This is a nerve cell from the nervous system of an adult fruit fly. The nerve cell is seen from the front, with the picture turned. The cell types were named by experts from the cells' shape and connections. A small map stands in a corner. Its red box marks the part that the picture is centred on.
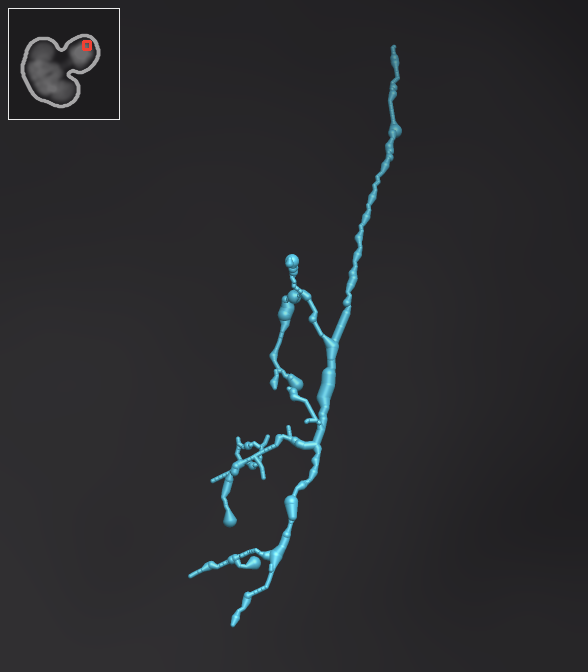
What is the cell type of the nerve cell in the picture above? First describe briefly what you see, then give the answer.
No cell body is drawn. In this view it is more than twice as tall as it is wide. Its broad class is sensory neuron entering the nerve cord. The cell type is SNta25.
